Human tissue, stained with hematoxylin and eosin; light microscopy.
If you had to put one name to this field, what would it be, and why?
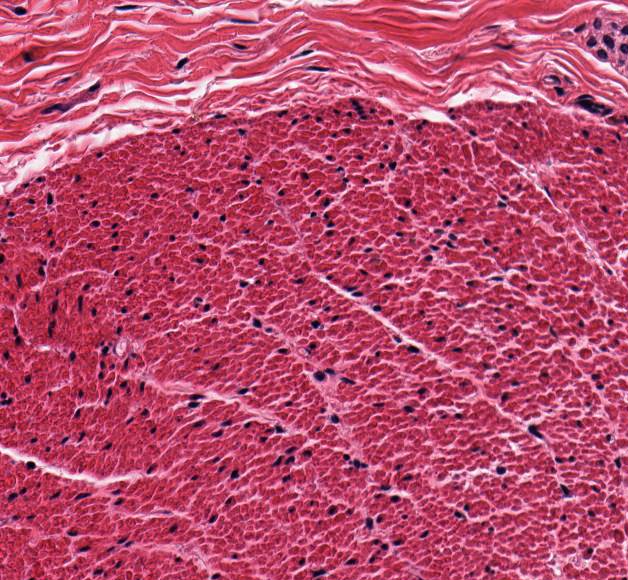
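Smooth muscle fills most of the field: a closely packed, deeply eosinophilic mass beneath a wavy connective tissue band at the top.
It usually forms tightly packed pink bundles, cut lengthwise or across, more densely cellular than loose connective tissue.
See how most cells are cut across into small polygonal profiles, only a minority with a small dark oval nucleus.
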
